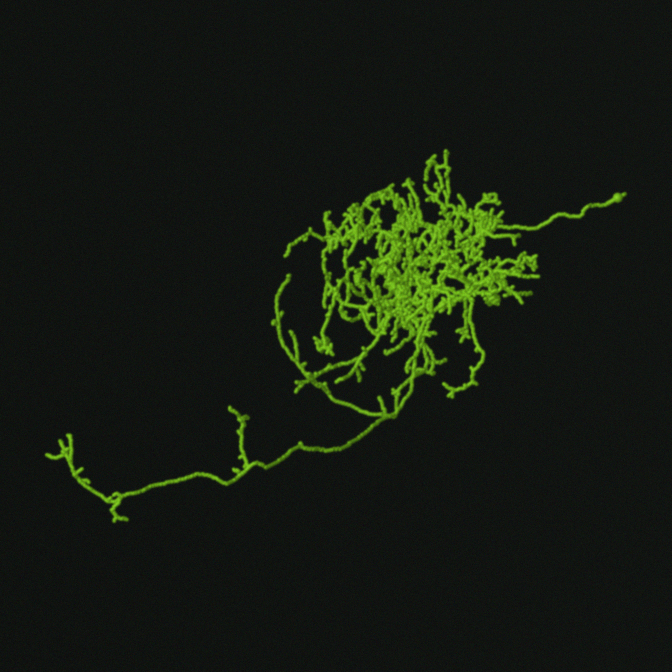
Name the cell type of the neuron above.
IN05B034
